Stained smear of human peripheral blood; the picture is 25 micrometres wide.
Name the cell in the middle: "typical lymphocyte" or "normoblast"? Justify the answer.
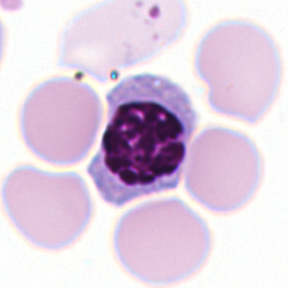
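It's a normoblast. Look at the cytoplasm first: it's pale greyish-blue.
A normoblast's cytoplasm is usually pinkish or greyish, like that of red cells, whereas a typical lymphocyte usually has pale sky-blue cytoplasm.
The nucleus is round in outline and about 7 micrometres across, with dense, coarsely clumped chromatin and paler clefts between the clumps.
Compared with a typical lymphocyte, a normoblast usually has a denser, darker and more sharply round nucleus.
Beyond that, the cytoplasm makes a moderate rim, widest above and below-left of the nucleus, and no granules can be seen in it.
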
